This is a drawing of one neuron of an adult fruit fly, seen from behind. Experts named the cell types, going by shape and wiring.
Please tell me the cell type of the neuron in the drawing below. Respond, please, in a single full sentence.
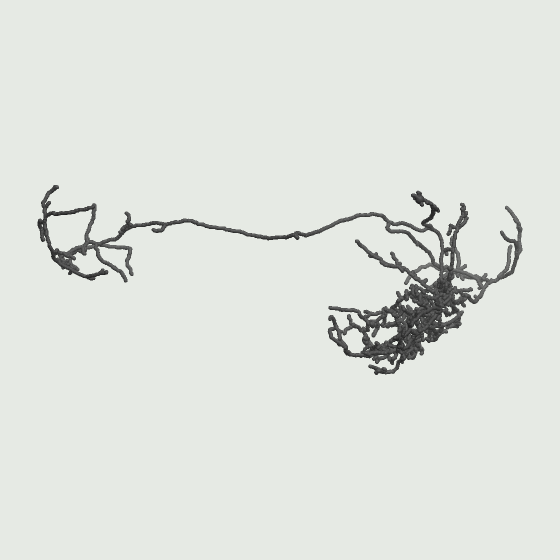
The cell type of the neuron here is WED108.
